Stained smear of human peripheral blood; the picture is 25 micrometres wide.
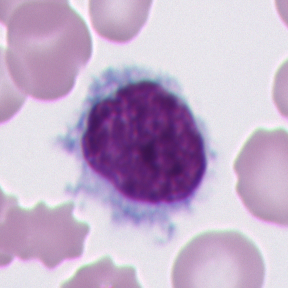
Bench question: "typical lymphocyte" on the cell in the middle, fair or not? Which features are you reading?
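Typical lymphocyte is not the right name: the cell shown is a hairy cell. Its border is ragged with many fine hair-like projections, sparsest along the right edge. The cytoplasm is pale grey-blue.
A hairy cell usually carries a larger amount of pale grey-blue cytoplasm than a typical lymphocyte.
No distinct granules are visible, which would suit either name.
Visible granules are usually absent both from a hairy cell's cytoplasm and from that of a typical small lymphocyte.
The nucleus is a single oval mass without lobes, and no red cell touches the cell.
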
